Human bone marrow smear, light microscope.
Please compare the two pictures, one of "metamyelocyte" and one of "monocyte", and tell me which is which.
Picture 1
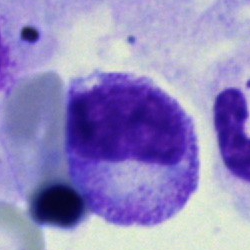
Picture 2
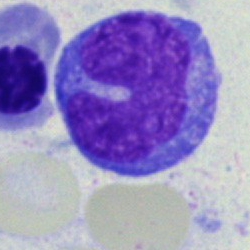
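The metamyelocyte is the cell in picture 1, and the monocyte is the one in picture 2. Both have a roughly round outline with a smooth edge, so let us look inside them. In the metamyelocyte, the chromatin is dark purple and gathered into uneven clumps.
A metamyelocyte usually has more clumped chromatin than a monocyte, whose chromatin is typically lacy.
Now move to the monocyte, where a narrow cleft enters the nucleus from the left side. Its cytoplasm is blue, the rim is widest on the right side of the cell, and no vacuoles are seen in it.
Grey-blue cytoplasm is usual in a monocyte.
One more detail in picture 1: a small, dark round body touches the lower left edge of the metamyelocyte.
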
